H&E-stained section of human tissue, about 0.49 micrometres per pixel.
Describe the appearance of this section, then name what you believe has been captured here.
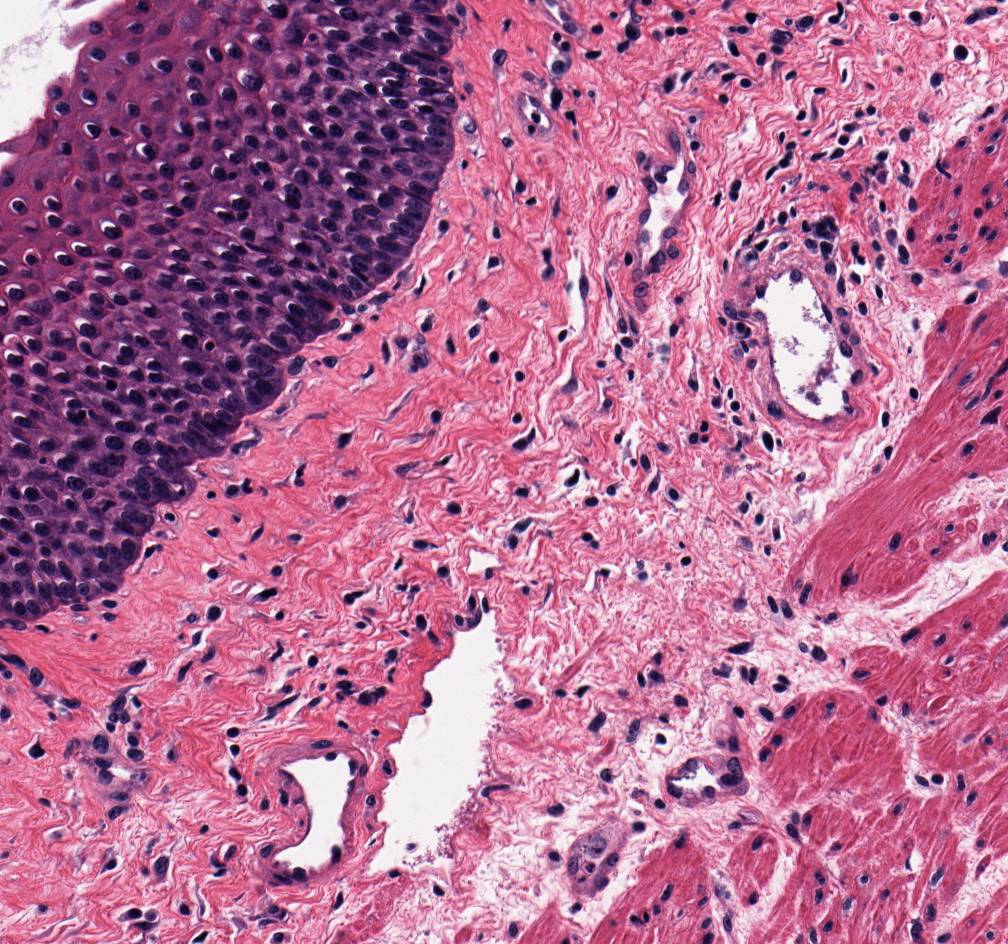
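A thick stratified squamous epithelium occupies the upper left, with connective tissue stroma below and to its right. Its cells are most crowded, with the darkest nuclei, next to the stroma. The epithelium meets the stroma along a smooth curve without deep downgrowths. Bundles of deep pink muscle fibres, cut in different planes, lie along the right edge and lower right. This is mucosa of the esophagus.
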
